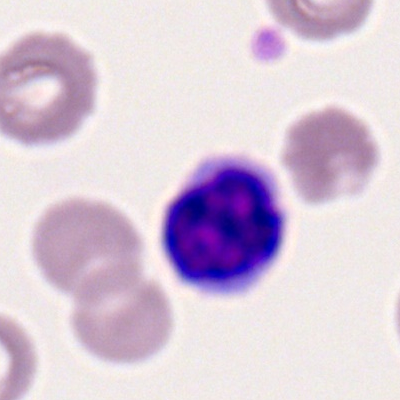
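Lymphocyte, checked point by point. Its outline is roughly round. Its chromatin is dense and dark purple, in coarse clumps. Its cytoplasm is a scant rim, widest at the upper left, and the part that can be seen is pale blue.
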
